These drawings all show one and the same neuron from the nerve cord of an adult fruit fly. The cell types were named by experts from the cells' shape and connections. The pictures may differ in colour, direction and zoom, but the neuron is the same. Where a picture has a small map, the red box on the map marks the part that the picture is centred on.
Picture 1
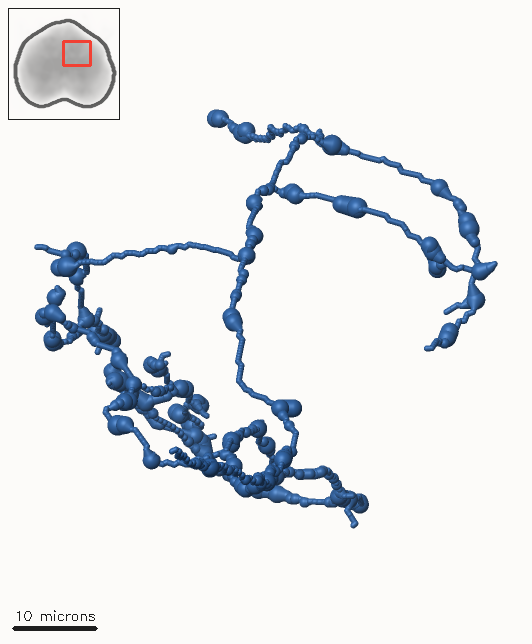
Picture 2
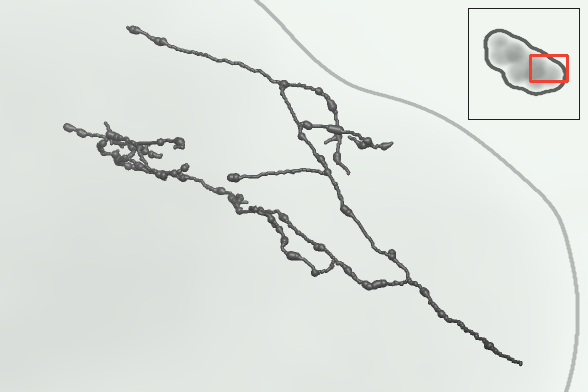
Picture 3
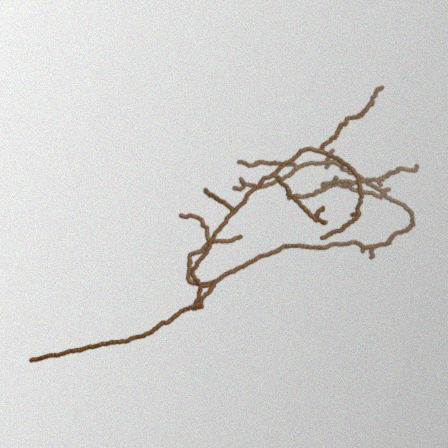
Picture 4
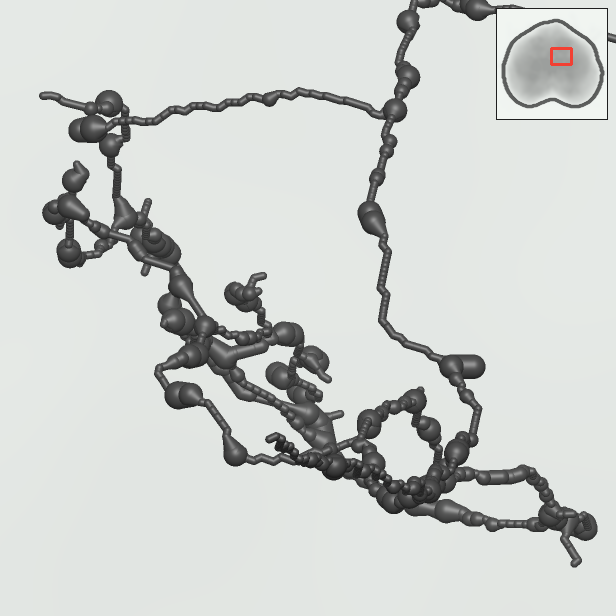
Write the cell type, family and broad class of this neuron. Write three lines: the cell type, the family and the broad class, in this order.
DNge008
hemilineage LB6
descending neuron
